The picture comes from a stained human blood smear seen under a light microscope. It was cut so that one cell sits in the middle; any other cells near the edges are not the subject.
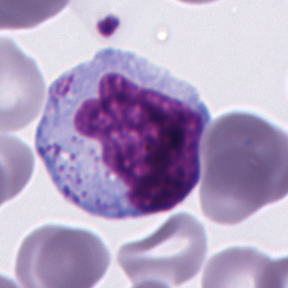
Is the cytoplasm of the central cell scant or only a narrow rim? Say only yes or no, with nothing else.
No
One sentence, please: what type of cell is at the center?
The central element of this crop is a cell, namely a large granular lymphocyte.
